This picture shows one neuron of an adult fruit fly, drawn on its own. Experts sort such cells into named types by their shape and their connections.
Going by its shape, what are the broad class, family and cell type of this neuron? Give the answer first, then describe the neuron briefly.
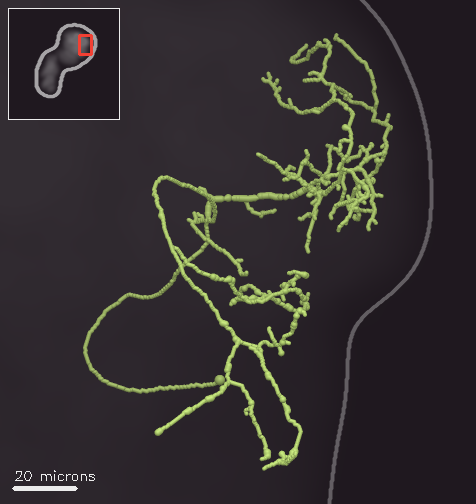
This is a central-brain intrinsic neuron. The family is hemilineage DM3_dorso_medial. The cell type is SMP509. Its cell body lies at the bottom of the picture. From top to bottom in the picture it spans about 140 microns. The picture shows dozens of branch ends.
